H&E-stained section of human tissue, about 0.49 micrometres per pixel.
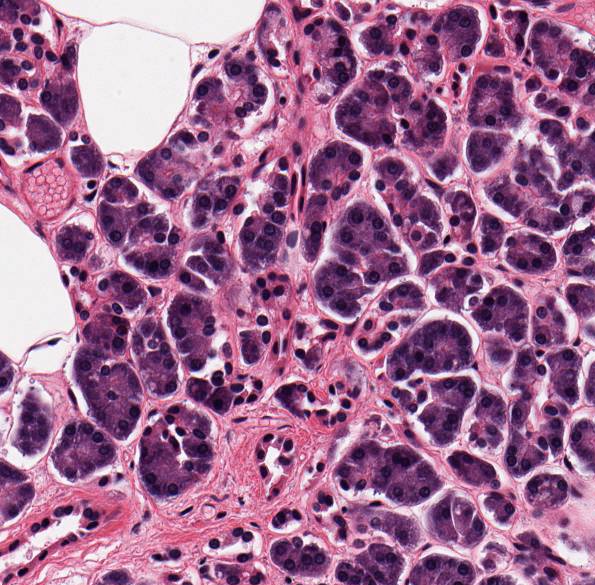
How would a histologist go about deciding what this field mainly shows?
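Exocrine pancreas fills most of this field. On arrangement: closely packed acini are separated by thin pink connective tissue septa. On the nuclei: they are round and dark, placed toward the base of each acinar cell.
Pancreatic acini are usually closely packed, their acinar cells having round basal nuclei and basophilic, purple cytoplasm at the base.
On the cytoplasm: it is deep purple and granular. On what is absent: no pale, foamy mucous acini appear among the darkly stained ones.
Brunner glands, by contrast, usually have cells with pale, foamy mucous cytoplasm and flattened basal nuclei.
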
